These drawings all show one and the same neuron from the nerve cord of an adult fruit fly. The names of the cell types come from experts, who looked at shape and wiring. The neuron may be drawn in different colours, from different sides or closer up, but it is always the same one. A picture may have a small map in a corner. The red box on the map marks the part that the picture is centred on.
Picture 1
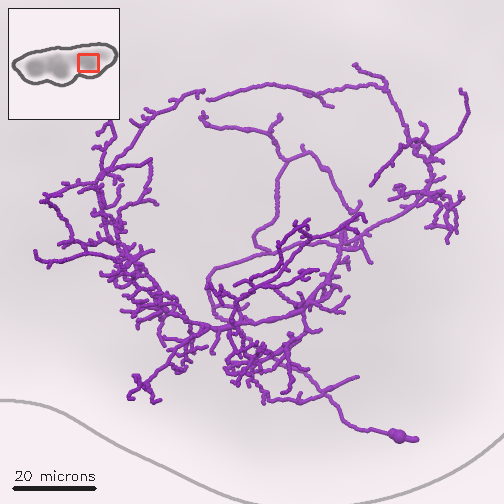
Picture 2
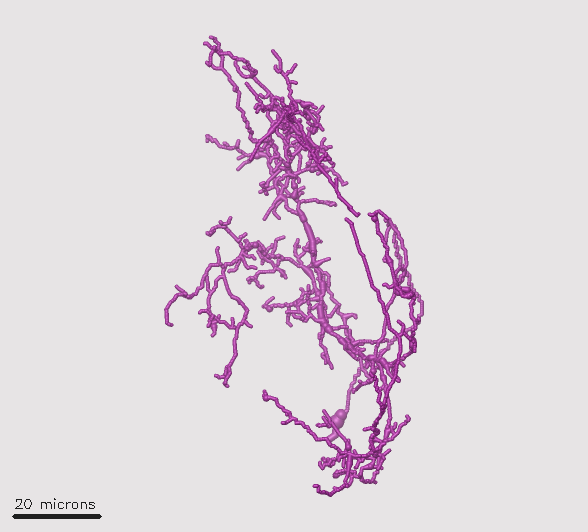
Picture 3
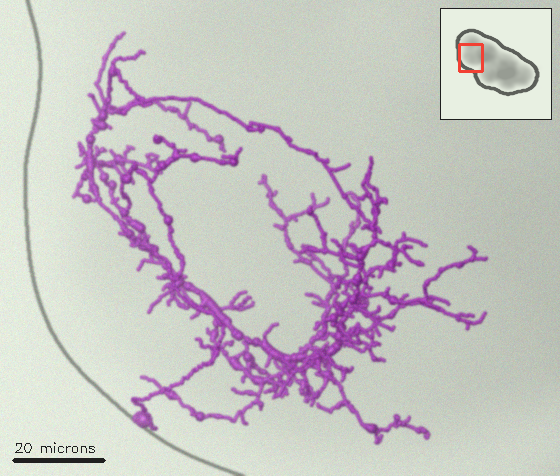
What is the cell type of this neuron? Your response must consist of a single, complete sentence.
This neuron has been assigned cell type IN16B082.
